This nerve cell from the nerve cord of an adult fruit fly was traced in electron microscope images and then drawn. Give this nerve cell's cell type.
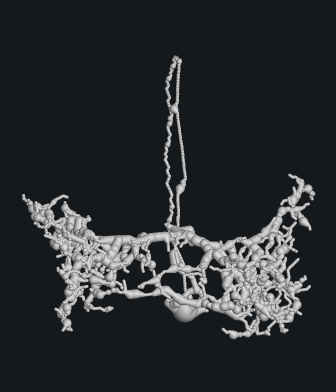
IN00A020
